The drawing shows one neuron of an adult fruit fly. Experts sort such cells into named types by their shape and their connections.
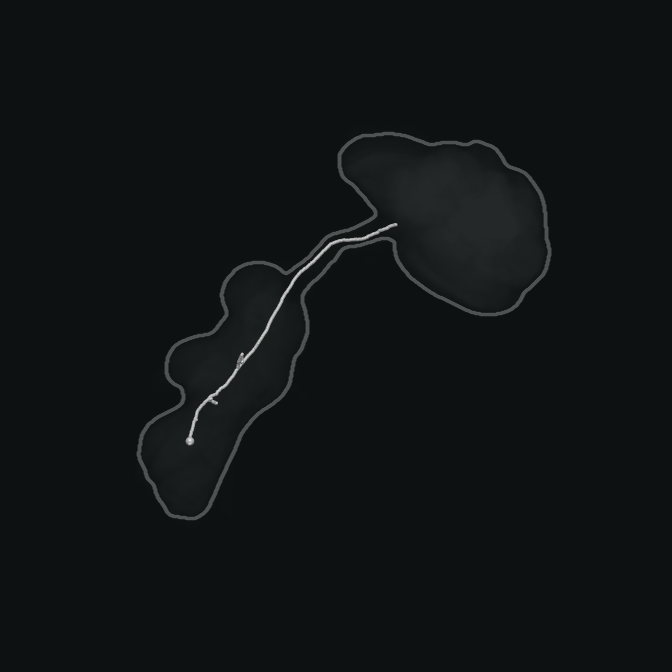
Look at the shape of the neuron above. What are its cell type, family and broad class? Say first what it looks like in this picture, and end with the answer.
As drawn here it is about as wide as it is tall. The cell type is SApp01. Its family is called class mechanosensory proprioceptive. Its broad class is sensory neuron ascending to the brain.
